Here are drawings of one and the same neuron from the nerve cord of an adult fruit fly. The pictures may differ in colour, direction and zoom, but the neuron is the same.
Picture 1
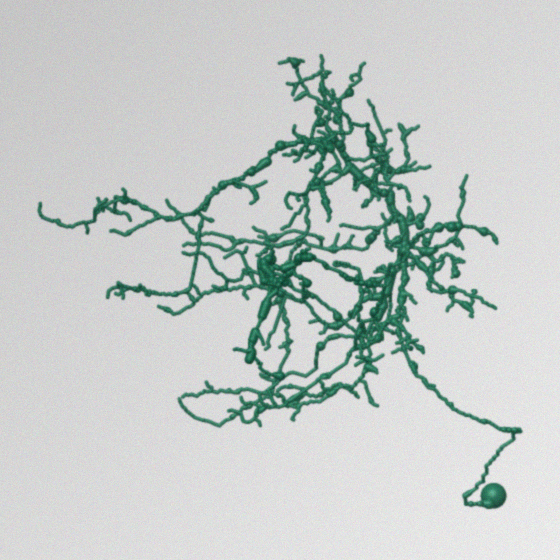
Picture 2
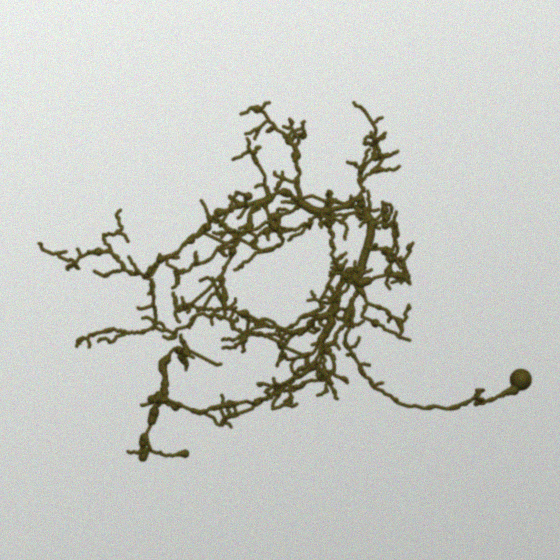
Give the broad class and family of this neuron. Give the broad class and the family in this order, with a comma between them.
nerve-cord intrinsic neuron, hemilineage 20A.22A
